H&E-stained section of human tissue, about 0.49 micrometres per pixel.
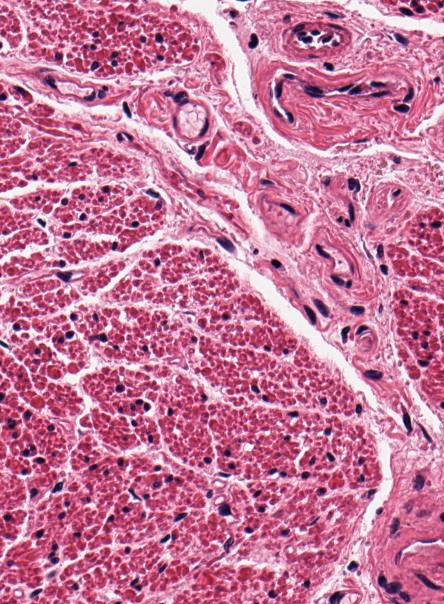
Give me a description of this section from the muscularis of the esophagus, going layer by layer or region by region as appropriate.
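Most of the left and lower field is eosinophilic muscle tissue, split into many small bundles by thin pale septa. The fibres are cut transversely, and they show as small, closely packed, round red profiles. Now, across the upper right, a band of pink fibrous connective tissue runs diagonally, from upper left toward lower right. Its nuclei, I'd say, are mostly elongated and spindle-shaped.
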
